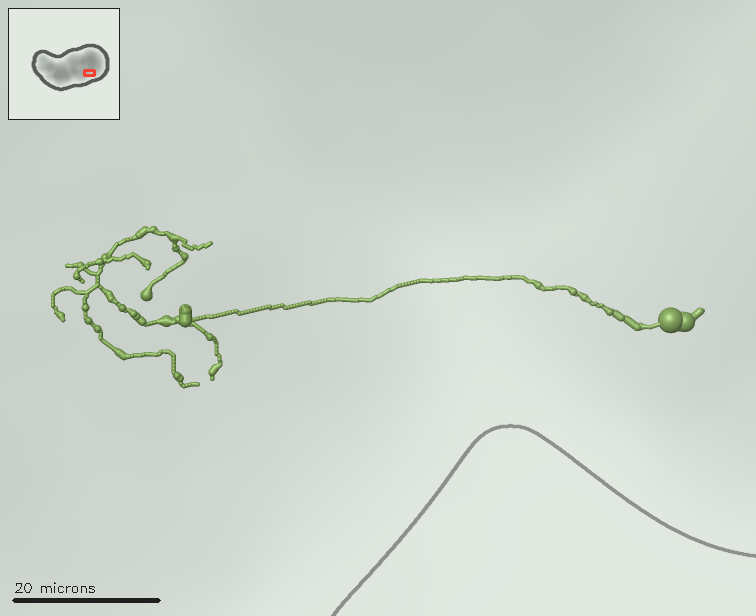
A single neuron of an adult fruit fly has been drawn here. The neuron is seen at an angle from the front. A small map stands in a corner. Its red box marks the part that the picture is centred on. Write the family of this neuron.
hemilineage TRdl_a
